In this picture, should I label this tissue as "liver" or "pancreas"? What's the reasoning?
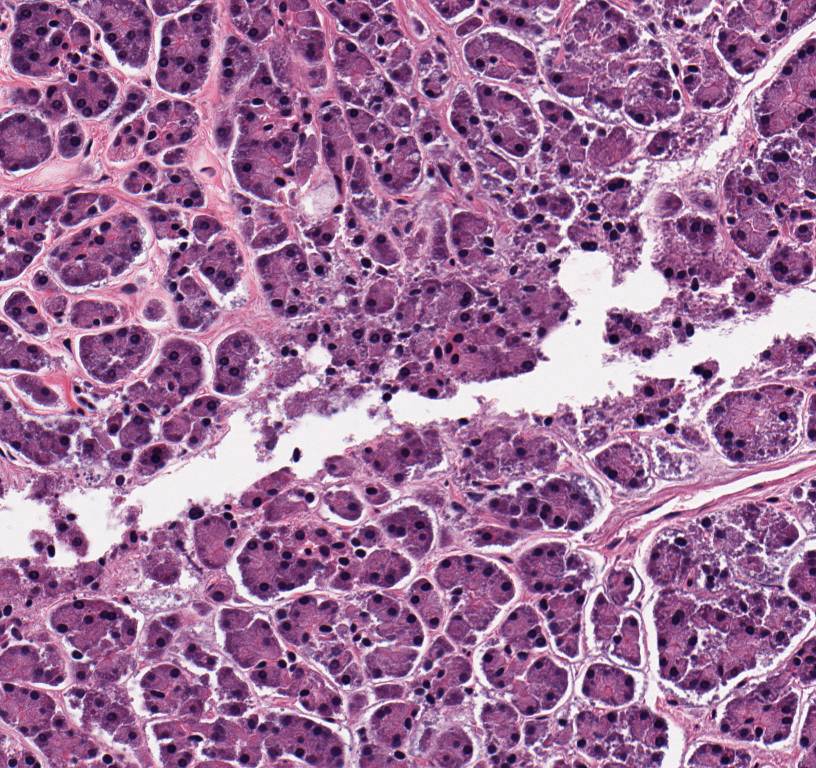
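I'd call this pancreas. Closely packed rounded acini fill the field on both sides of a central gap.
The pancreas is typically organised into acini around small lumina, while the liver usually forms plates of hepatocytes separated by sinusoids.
The acinar cells here have abundant granular purple cytoplasm, with small, round, dark nuclei toward the outer edge of each acinus.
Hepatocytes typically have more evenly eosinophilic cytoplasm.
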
